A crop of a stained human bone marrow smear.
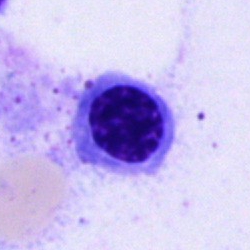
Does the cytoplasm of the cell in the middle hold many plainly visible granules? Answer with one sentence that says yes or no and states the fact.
No, the cytoplasm does not hold many granules; none are visible in it.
